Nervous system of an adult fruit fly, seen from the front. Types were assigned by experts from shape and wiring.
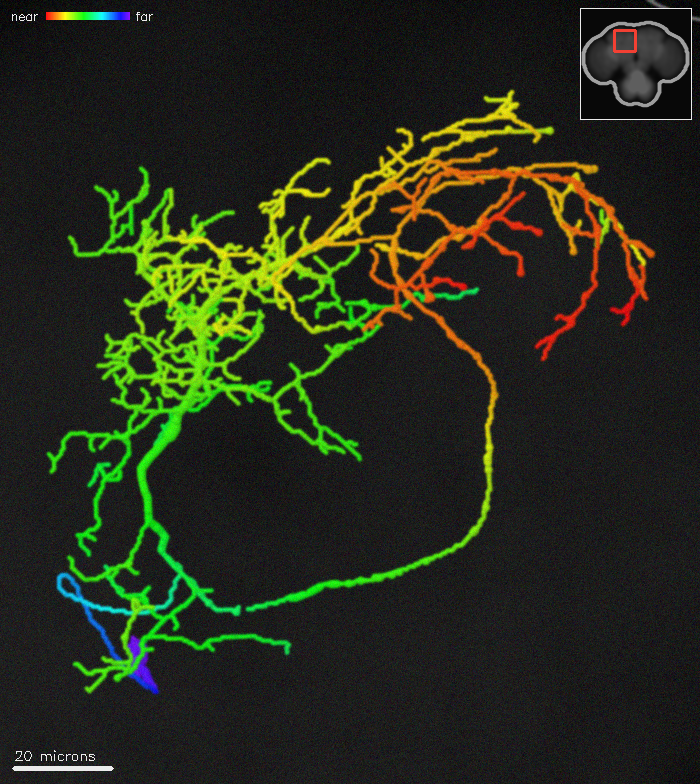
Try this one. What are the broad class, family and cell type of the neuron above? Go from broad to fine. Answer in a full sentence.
A central-brain intrinsic neuron of hemilineage VLPl&p1_posterior, type SMP555.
